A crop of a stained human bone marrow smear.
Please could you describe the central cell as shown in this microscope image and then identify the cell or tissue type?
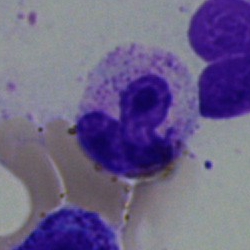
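A thick curved band of nucleus, bent back on itself into a hooked shape. Chromatin dense, dark purple; no nucleoli visible. Cytoplasm plentiful, pale pinkish-grey. Cell: segmented neutrophil.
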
